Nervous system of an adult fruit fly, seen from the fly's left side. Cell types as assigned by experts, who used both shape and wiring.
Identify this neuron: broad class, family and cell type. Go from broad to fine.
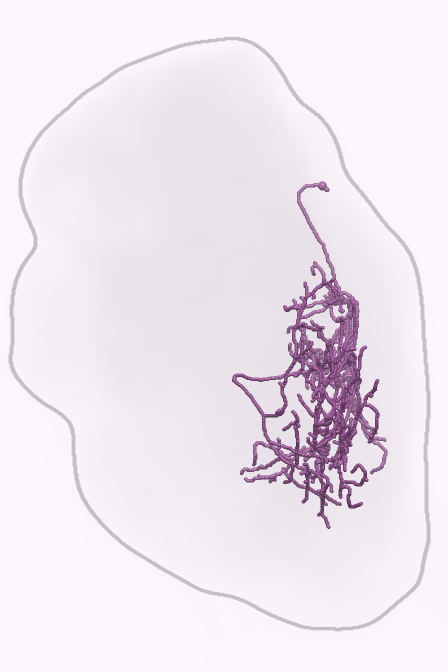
visual centrifugal neuron; hemilineage DM1_posterior; MeVC26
